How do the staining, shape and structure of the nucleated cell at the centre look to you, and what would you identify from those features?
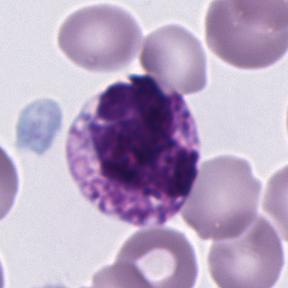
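Outline first: roughly round. Next, the nucleus, which lies towards the upper right part of the cell and shows no nucleoli. Then the cytoplasm, where coarse dark purple granules are scattered throughout. Last, the name: this is a basophil.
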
